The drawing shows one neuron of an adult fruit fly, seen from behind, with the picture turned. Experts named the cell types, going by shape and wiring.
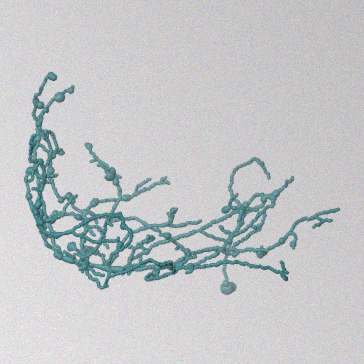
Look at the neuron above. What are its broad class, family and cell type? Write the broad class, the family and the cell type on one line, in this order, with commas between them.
nerve-cord intrinsic neuron, hemilineage 08A, IN08A030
